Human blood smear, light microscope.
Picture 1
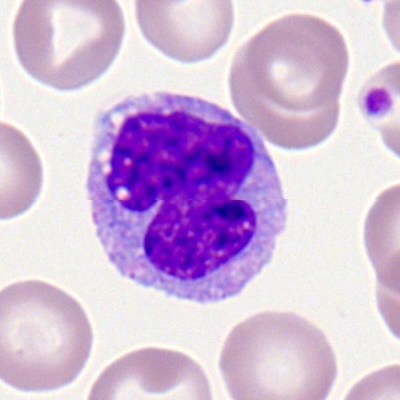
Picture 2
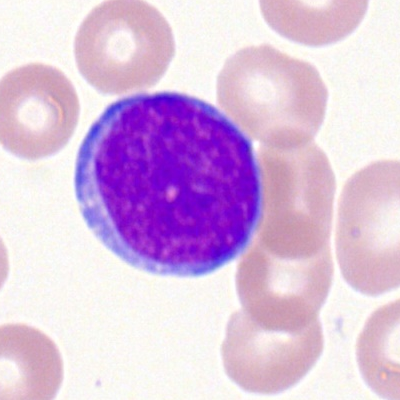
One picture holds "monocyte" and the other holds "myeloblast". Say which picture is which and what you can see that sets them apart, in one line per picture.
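Picture 1 is a monocyte. A few small clear vacuoles sit in the cytoplasm at the left side of the cell.
Picture 2 is a myeloblast. No vacuoles are seen in the cytoplasm.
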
